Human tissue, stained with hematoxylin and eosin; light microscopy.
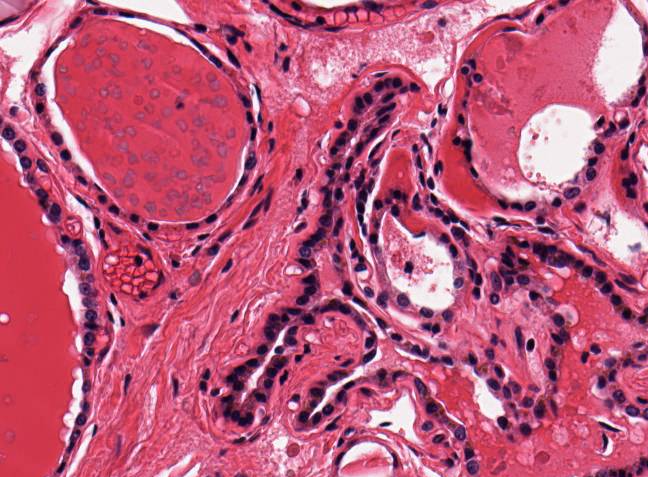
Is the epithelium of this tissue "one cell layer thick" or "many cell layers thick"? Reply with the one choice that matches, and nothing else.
One cell layer thick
